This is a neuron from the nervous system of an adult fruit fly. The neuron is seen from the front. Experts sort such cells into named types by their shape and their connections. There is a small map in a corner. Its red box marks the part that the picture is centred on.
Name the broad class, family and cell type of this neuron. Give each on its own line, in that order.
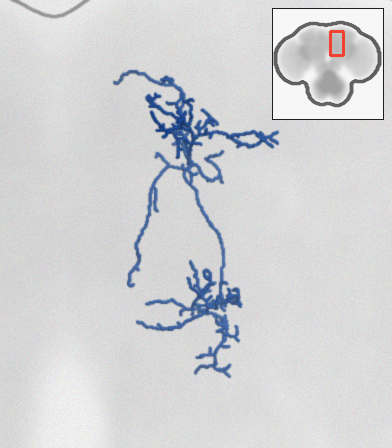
central-brain intrinsic neuron
hemilineage CREa2_ventral
LAL030_a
